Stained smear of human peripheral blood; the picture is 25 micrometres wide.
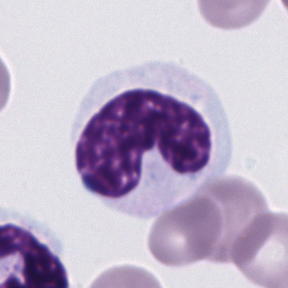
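Band neutrophil in a stained smear of human peripheral blood. Outline checked: round and smooth. Nucleus checked: kidney-shaped, with its indentation facing downward. Chromatin checked: coarsely clumped, with small lighter gaps between the clumps. Cytoplasm checked: no vacuoles seen.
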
